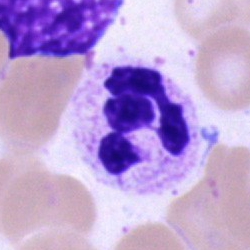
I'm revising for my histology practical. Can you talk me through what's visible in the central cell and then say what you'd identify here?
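The nucleus is divided into several separate lobes connected by thin strands. Its chromatin is dense, dark purple and coarsely clumped. The abundant cytoplasm is pale pinkish-lilac and filled with fine pink-violet granules. This is a segmented neutrophil.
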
